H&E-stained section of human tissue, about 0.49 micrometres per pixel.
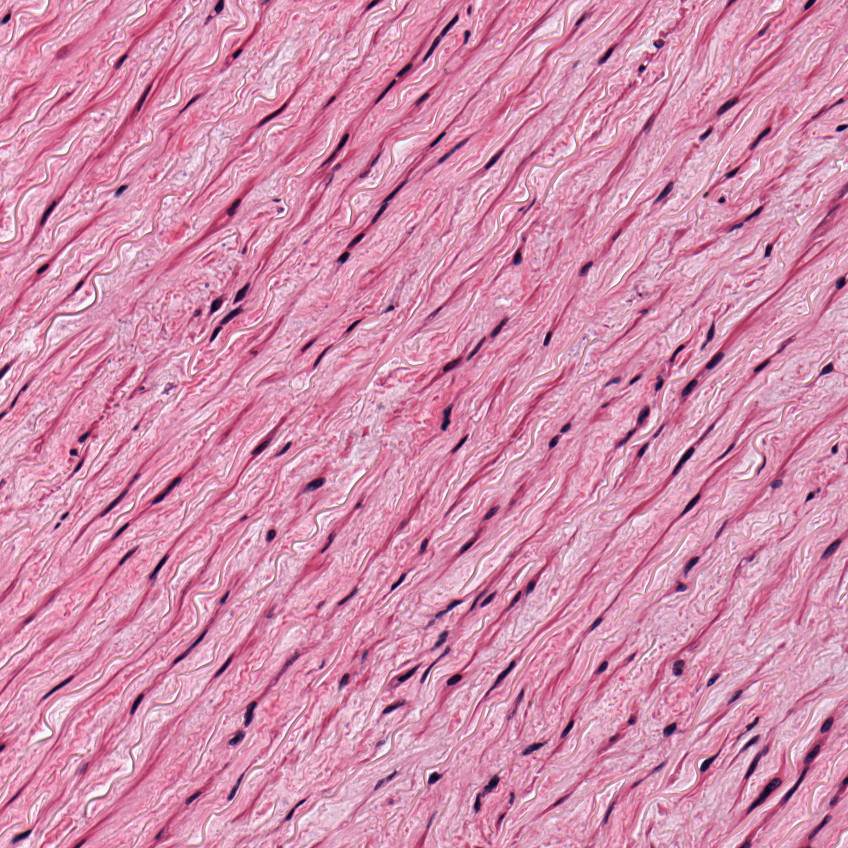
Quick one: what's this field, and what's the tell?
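That's tunica media of an artery. Pink fibre bundles run in parallel right across it, lower left to upper right, each with a wavy, crimped outline.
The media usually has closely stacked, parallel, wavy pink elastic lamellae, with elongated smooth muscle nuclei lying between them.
Here the nuclei are dark, slender and spindle-shaped, long axes along the fibres. They're sparse, scattered fairly evenly.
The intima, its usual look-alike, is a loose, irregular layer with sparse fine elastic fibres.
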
